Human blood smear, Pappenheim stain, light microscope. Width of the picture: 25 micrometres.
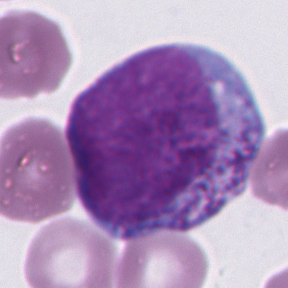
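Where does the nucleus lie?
Off-centre, pushed toward the left side of the cell.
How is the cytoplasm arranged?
As a pale bluish crescent along the right side, with many purple-red granules scattered through it, densest at the lower right.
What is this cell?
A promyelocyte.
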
